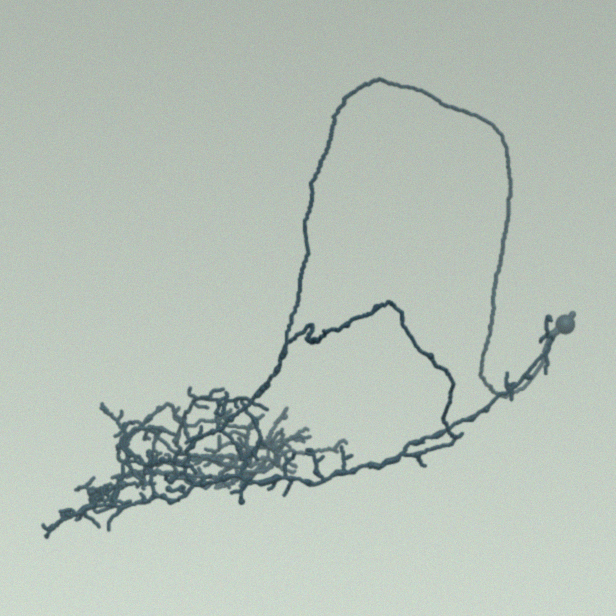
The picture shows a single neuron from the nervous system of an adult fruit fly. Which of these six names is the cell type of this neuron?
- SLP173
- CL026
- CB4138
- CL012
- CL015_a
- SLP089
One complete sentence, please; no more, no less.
It is to cell type CL015_a that the neuron belongs.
